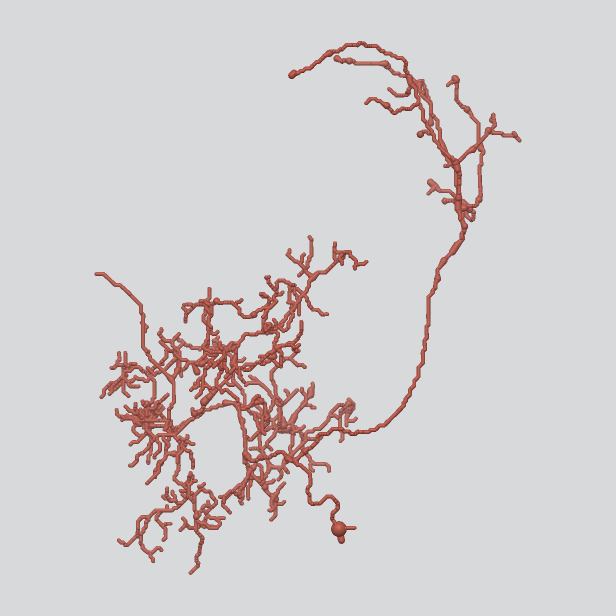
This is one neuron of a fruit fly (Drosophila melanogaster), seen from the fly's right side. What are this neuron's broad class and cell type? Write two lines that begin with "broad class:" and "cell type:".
broad class: central-brain intrinsic neuron
cell type: CB3499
